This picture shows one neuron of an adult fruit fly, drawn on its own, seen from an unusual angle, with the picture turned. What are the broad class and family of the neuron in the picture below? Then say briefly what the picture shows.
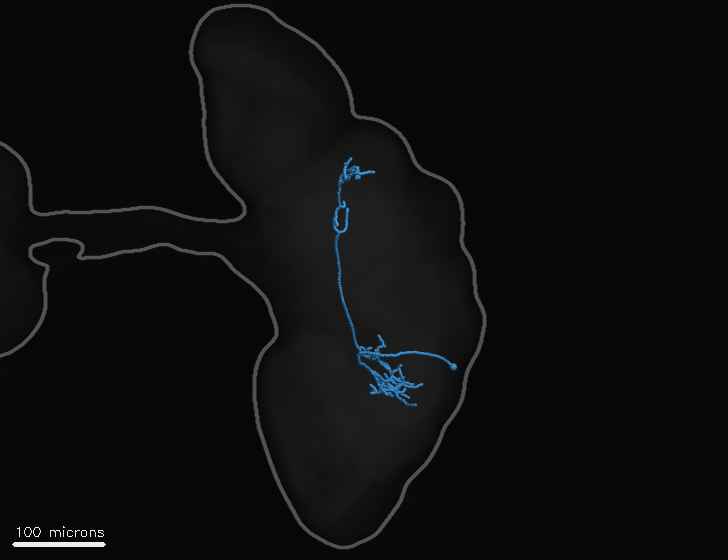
Its broad class is central-brain intrinsic neuron. The family is hemilineage VLPa2. It is in the brain and does not reach the nerve cord. From top to bottom in the picture it spans about 300 microns.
